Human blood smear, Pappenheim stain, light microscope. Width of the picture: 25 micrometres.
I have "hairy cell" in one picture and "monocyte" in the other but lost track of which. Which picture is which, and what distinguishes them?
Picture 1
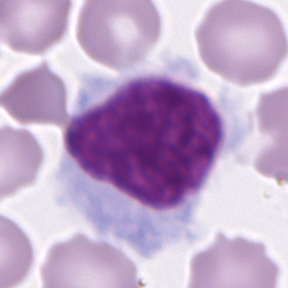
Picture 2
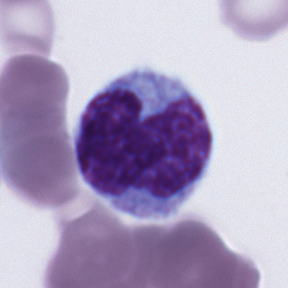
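Picture 1 shows a hairy cell, and picture 2 shows a monocyte. The outer edge of the hairy cell is irregular and ragged and fades indistinctly into the background, whereas the monocyte is round with a smooth edge and has no projections standing out from its surface. The nucleus of the hairy cell has an irregular, somewhat angular outline without a deep indentation and measures about 14 by 11 micrometres; that of the monocyte has a deep notch cutting in from the top and measures about 12 by 10 micrometres. The cytoplasm of the hairy cell is a pale greyish blue, and its rim is broader below the nucleus than above it. The cytoplasm of the monocyte holds only fine, faint granules, with no coarse orange granules. The monocyte is about 13 micrometres across, and its nucleus fills about 70% of the cell's area.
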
